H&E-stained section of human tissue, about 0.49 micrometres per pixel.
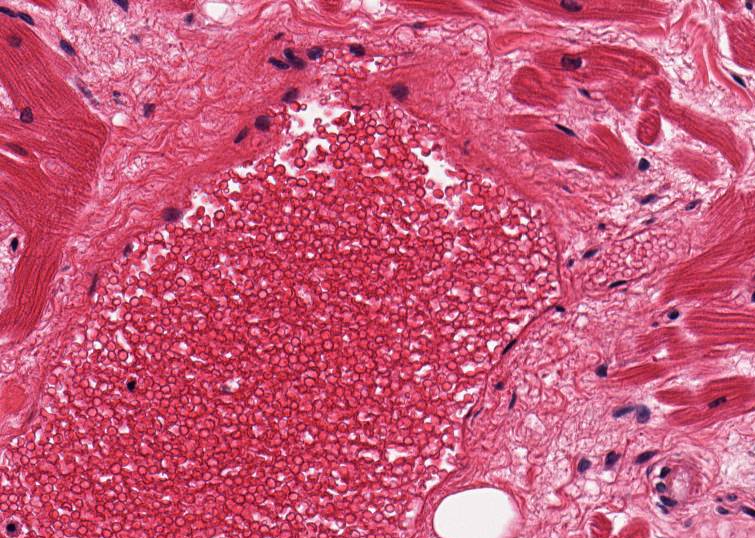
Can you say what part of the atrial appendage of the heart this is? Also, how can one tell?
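Answer: blood in a vessel or clot. First, a large vessel packed with red blood cells fills the centre and lower left. Second, these cells are tightly packed, uniform and ring-like, with paler centres. Third, their surrounding wall is thin, without a thick muscular layer.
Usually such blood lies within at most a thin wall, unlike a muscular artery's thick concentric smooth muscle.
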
